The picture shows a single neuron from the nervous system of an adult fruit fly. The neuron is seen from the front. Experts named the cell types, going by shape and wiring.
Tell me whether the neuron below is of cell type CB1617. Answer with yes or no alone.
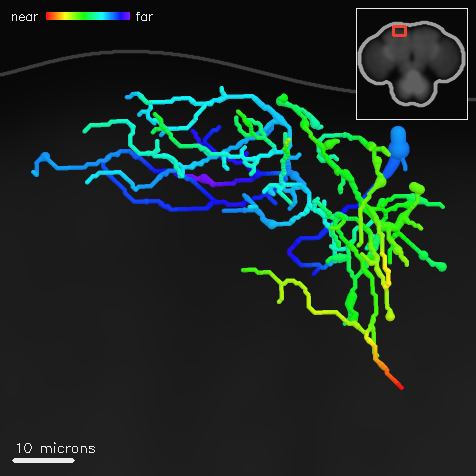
no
